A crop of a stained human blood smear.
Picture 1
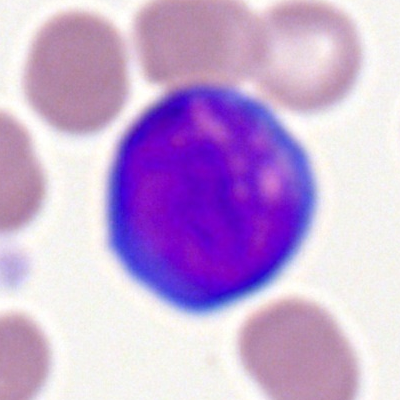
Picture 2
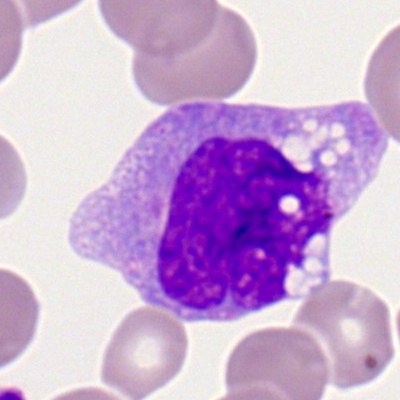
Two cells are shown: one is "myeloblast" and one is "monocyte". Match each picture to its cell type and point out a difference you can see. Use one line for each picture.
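Picture 1 is a myeloblast. No vacuoles are visible in the cytoplasm.
Picture 2 is a monocyte. Several clear round vacuoles are clustered on the right side of the cell, next to the nucleus.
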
